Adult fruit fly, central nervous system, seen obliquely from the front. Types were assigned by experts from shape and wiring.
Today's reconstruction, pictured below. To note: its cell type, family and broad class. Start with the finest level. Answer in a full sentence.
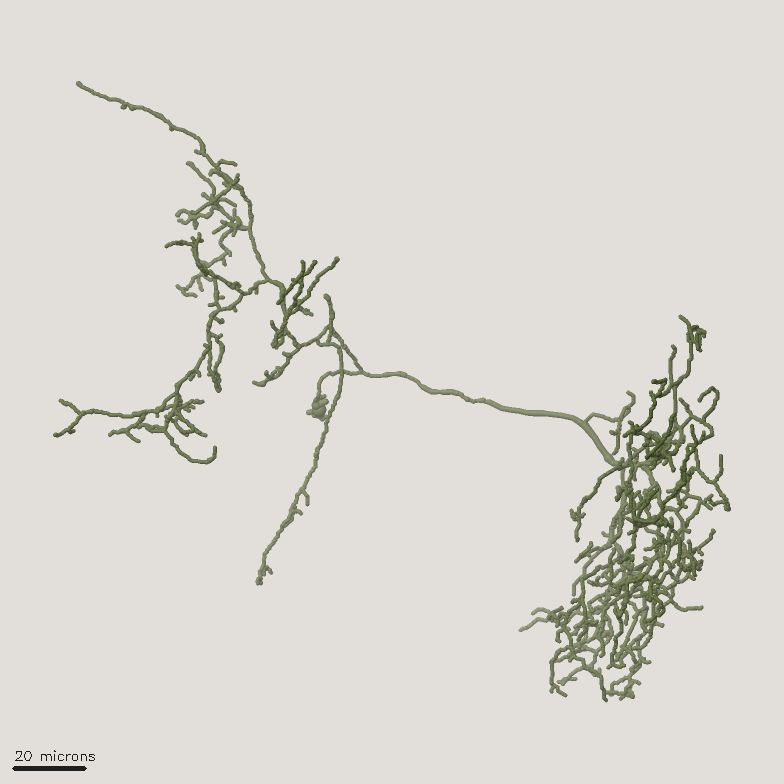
Type LPT51 of the LPT family, a visual projection neuron.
